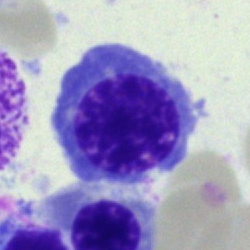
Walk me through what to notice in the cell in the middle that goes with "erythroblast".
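This cell is an erythroblast. In keeping with that name: the cytoplasm is medium blue.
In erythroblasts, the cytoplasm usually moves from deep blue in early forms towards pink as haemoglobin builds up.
Medium blue falls along that path. Less in keeping: the rim of cytoplasm is broadest above the nucleus, so the nucleus sits away from the middle.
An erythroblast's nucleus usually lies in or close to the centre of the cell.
Also present, counting neither way: an irregular outline with a wavy, bumpy edge, and deep purple chromatin dotted with small paler pinkish spots.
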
